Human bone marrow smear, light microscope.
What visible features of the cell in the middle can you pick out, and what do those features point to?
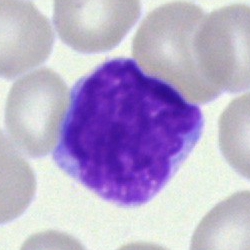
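Hmm, the outline isn't smoothly round; it's irregular and somewhat angular. Almost the whole cell is taken up by the nucleus. The cytoplasm is just a thin rim, widest at the lower left, and I see no distinct granules in it. This is a blast.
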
